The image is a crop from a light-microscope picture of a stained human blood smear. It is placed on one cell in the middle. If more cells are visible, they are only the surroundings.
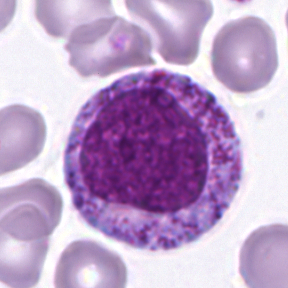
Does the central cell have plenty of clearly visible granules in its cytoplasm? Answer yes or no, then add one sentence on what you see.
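Yes. Many purple-red granules are scattered throughout the cytoplasm.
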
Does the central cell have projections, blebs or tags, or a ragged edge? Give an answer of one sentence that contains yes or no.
No, the cell does not have a rough edge, as its outline is smooth.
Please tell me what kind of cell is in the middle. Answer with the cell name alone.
myelocyte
